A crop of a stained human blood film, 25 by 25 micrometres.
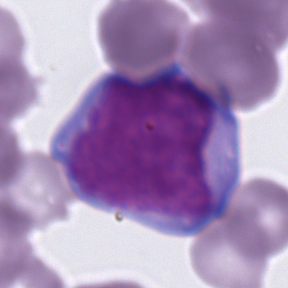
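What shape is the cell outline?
Angular and irregular rather than round, and the cell is about 16 micrometres across.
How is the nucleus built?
It is a single unlobed mass filling about 70% of the cell's area, with finely textured, evenly spread chromatin and no coarse dark clumps.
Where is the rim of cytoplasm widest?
On the right side of the cell.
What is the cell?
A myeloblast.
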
